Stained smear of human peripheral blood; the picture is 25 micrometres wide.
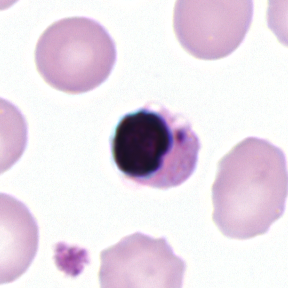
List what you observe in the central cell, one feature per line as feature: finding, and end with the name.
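Chromatin: very dark, densely condensed
Cytoplasm: pale pinkish-lilac, mostly right of the nucleus
Granule: just one, small, dark purple, beside the nucleus at its upper right edge
Outline: roughly round, a bit irregular at the upper right
Size: about 8 by 7 micrometres
So, name: normoblast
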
